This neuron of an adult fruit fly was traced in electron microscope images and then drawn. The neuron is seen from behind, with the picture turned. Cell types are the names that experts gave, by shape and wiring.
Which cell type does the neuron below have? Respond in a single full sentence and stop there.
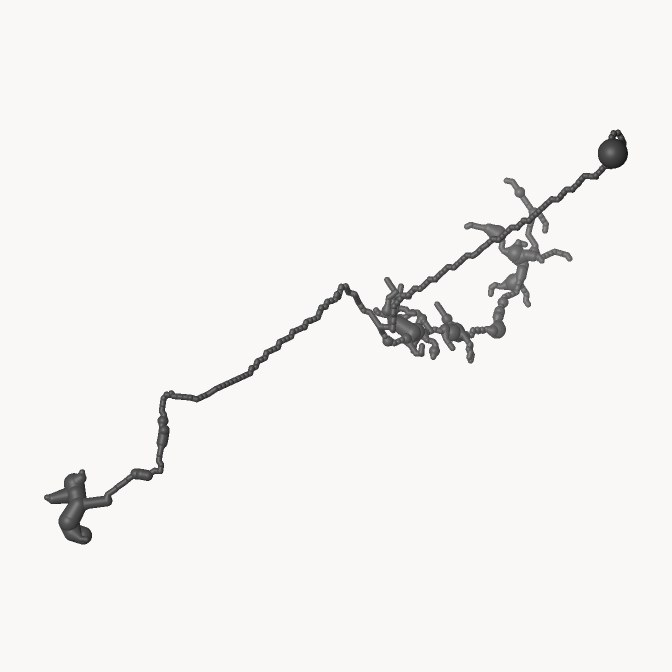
By type, the neuron is T2a.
